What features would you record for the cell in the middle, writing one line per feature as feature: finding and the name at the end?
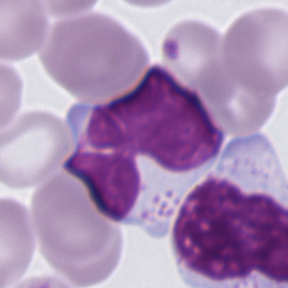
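Nucleus: two broad masses, joined by a wide band rather than a thin strand
Crease: thin and pale, crossing the left part of the nucleus
Cytoplasm: scant, I'd say; the nucleus fills most of the cell
Colour: pale blue, where a little cytoplasm shows at the left edge
Name: large granular lymphocyte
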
